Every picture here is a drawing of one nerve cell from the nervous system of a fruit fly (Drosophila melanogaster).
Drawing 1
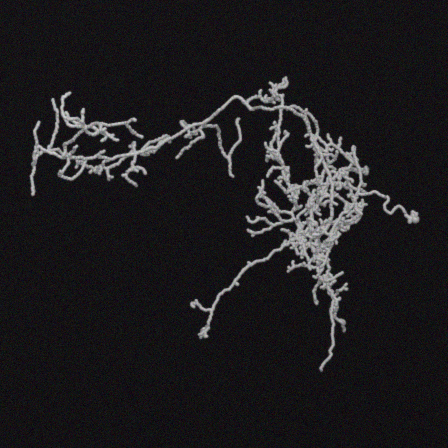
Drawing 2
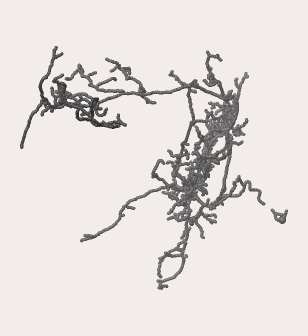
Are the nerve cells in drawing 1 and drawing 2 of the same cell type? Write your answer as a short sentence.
They are of the same cell type.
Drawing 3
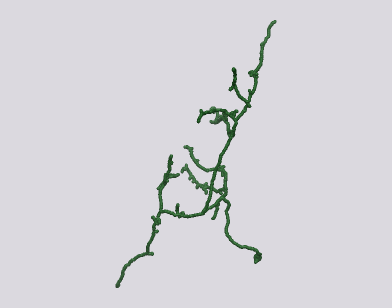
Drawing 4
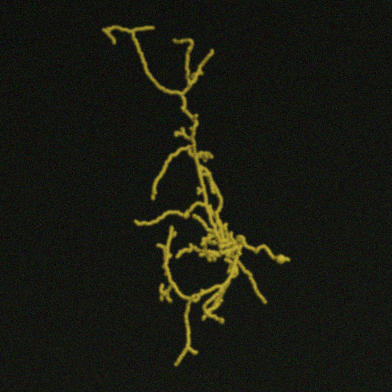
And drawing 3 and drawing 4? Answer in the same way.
They are of different cell types.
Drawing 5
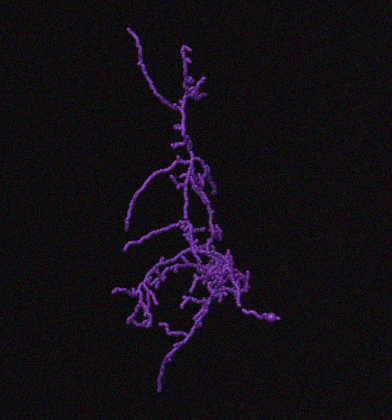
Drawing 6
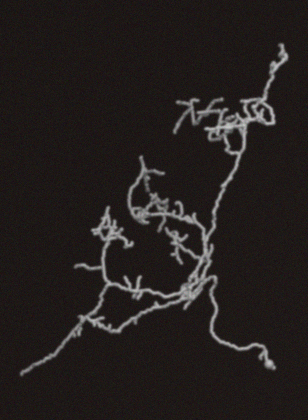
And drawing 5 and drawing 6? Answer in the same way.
They are of different cell types.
